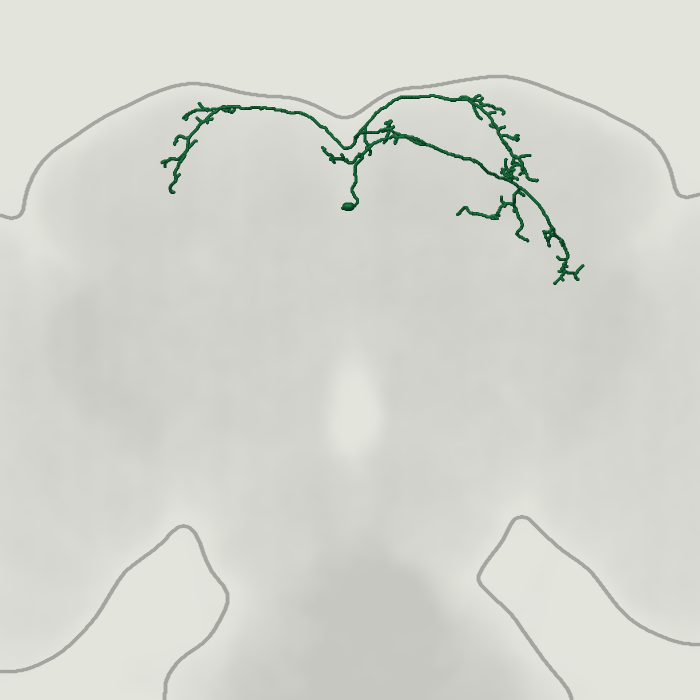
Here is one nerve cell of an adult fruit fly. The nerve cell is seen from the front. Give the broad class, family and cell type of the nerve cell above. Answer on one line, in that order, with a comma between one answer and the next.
central-brain intrinsic neuron, hemilineage SMPad1, SMP106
